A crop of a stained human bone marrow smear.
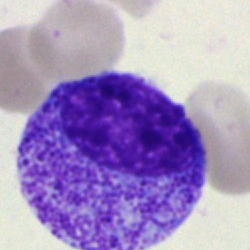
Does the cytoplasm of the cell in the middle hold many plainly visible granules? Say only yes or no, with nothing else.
Yes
